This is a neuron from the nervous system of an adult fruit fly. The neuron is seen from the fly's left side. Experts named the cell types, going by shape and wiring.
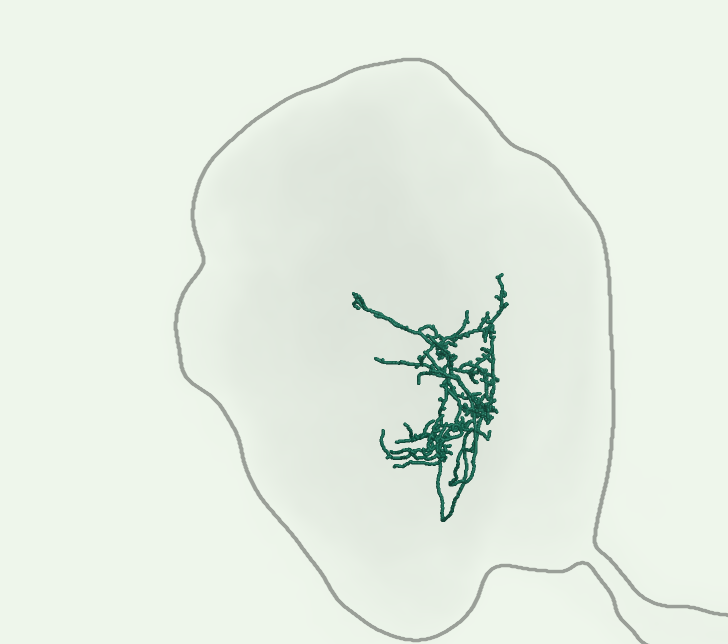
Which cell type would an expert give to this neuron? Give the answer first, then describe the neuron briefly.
The cell type is CB0141. Its broad class is central-brain intrinsic neuron. In this view it is taller than it is wide.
